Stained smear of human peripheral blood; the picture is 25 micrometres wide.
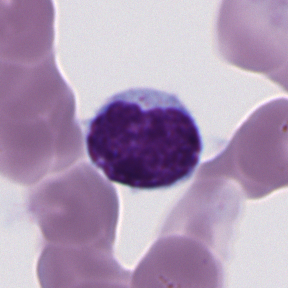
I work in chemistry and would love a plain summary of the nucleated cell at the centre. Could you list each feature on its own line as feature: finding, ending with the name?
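Outline: round and smooth
Nucleus: a single unlobed mass
Cytoplasm colour: pale blue
Granules: no coarse granules in the cytoplasm
Identity: typical lymphocyte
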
